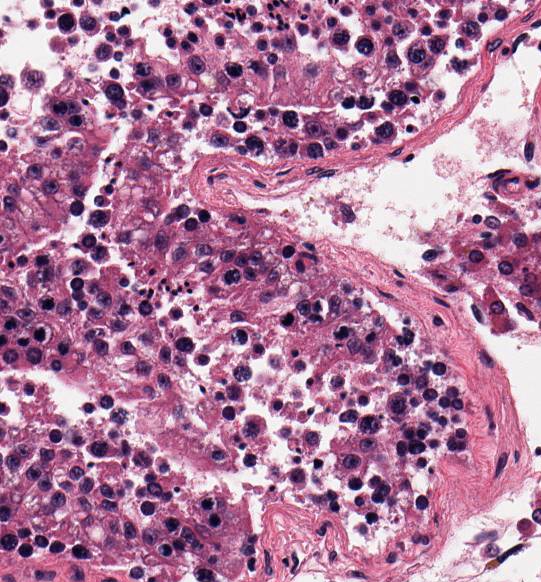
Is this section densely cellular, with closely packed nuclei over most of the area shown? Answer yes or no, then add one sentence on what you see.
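Yes. Densely cellular compartments fill most of the field and are separated by thin bands of pink fibrous tissue.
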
